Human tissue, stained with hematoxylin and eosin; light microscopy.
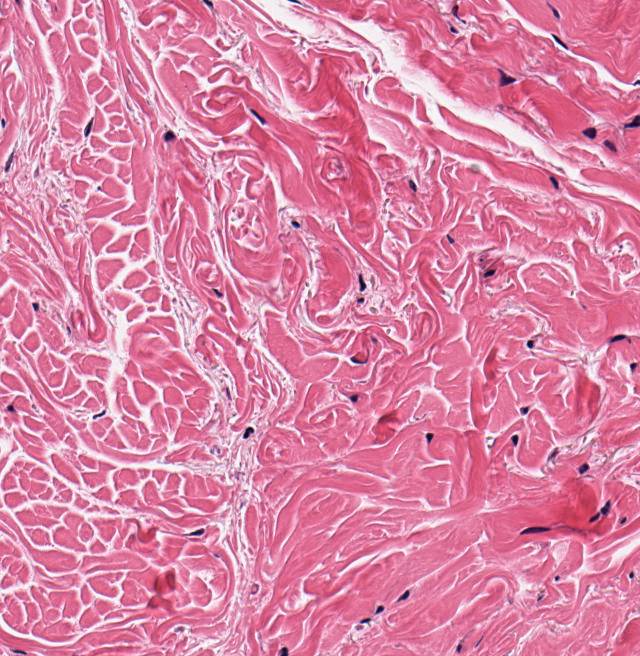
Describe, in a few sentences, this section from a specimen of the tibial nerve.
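Field filled by densely packed pink fibrous bundles; no epithelium. Left third: bundles cut across as small angular polygonal profiles, narrow clefts between. Nuclei sparse, small, dark, elongated, scattered between bundles. Thin strand of loose pale stroma with fine wispy fibrils runs roughly vertically through left-centre.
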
